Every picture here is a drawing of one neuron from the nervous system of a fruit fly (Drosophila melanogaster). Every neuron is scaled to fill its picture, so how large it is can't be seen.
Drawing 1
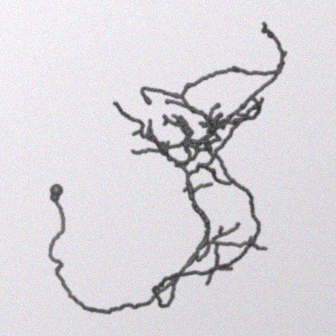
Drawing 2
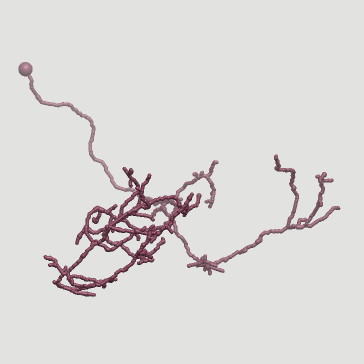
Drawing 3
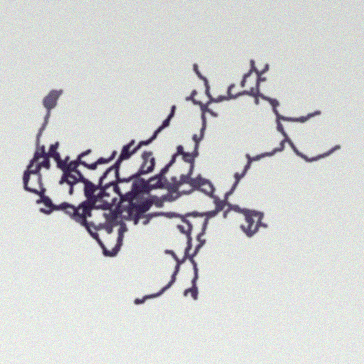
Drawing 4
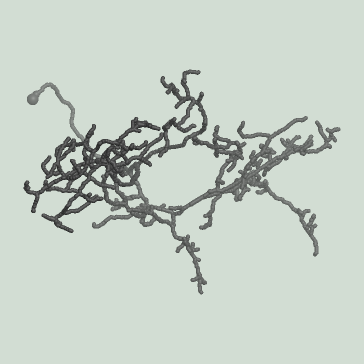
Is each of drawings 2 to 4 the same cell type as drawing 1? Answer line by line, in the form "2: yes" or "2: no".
2: no
3: no
4: no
